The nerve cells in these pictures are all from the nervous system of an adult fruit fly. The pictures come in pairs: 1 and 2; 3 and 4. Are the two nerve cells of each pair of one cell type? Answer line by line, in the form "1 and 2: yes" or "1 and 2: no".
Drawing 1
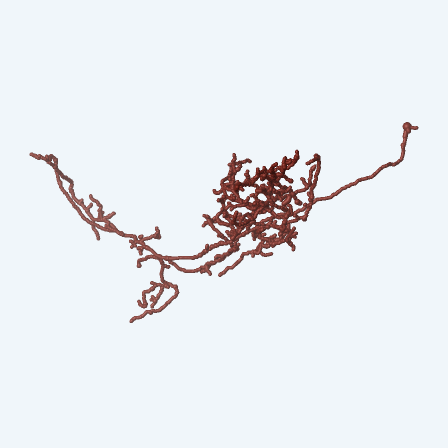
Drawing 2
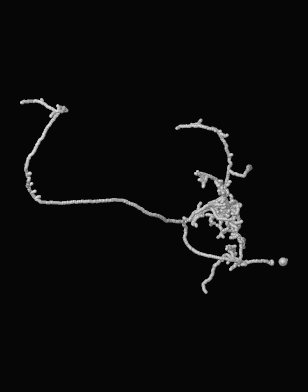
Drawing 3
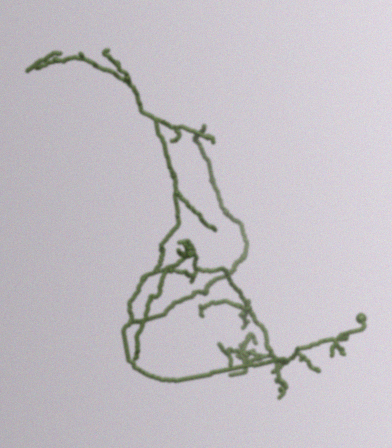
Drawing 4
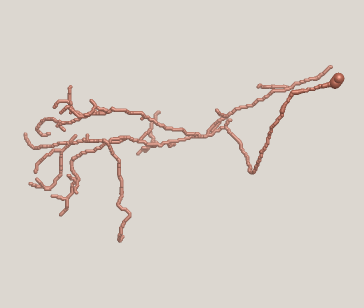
1 and 2: no
3 and 4: no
